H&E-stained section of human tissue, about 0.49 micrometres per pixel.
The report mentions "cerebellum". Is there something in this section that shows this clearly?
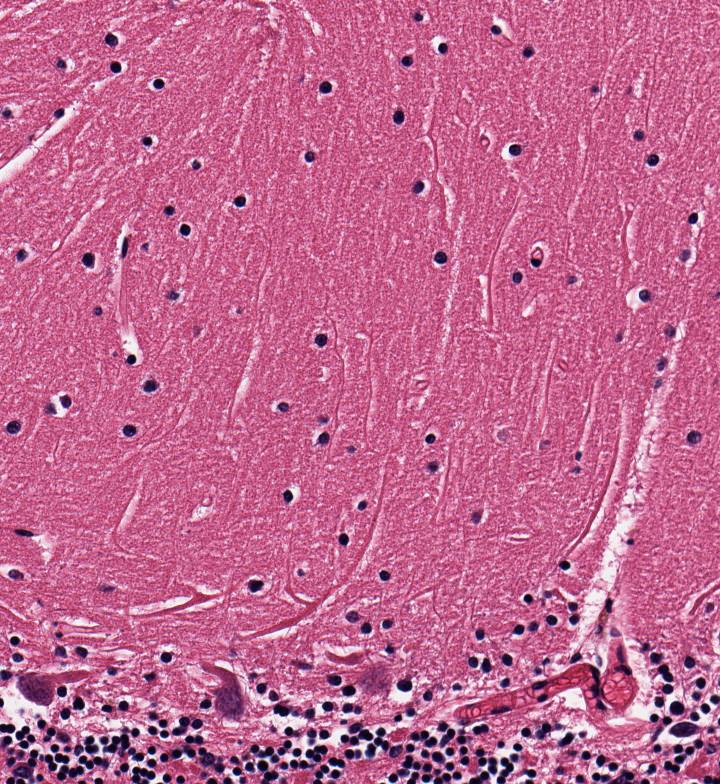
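Goes with cerebellum: a broad pale pink fibrillary layer over most of the field; along the bottom edge, a band of densely packed small round dark nuclei with scarcely any visible cytoplasm; and, on the boundary, large flask-shaped neurons with purplish cytoplasm, singly, spaced apart.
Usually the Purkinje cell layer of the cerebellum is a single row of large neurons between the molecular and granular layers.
These neurons fit that position. A small vessel packed with red blood cells, lower right near the bottom band, weighs neither way.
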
